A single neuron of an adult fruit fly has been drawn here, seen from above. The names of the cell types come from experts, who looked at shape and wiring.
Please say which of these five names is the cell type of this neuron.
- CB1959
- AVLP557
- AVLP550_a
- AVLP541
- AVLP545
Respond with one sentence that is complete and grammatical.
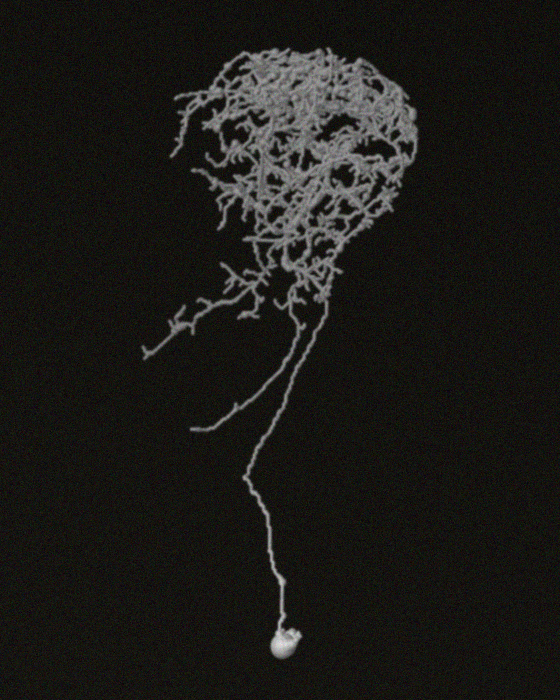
This neuron is included in the cell type AVLP545.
